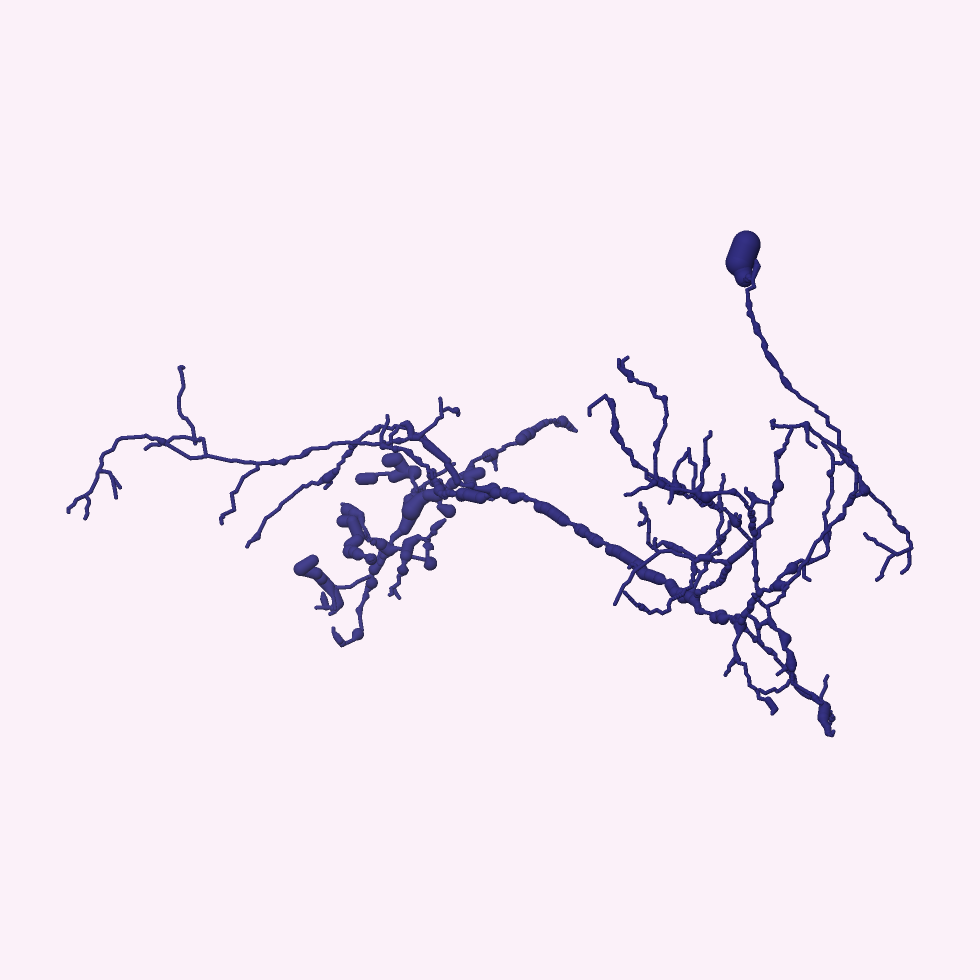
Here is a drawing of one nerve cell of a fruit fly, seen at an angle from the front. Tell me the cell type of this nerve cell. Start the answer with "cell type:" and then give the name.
cell type: IN19A069_c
